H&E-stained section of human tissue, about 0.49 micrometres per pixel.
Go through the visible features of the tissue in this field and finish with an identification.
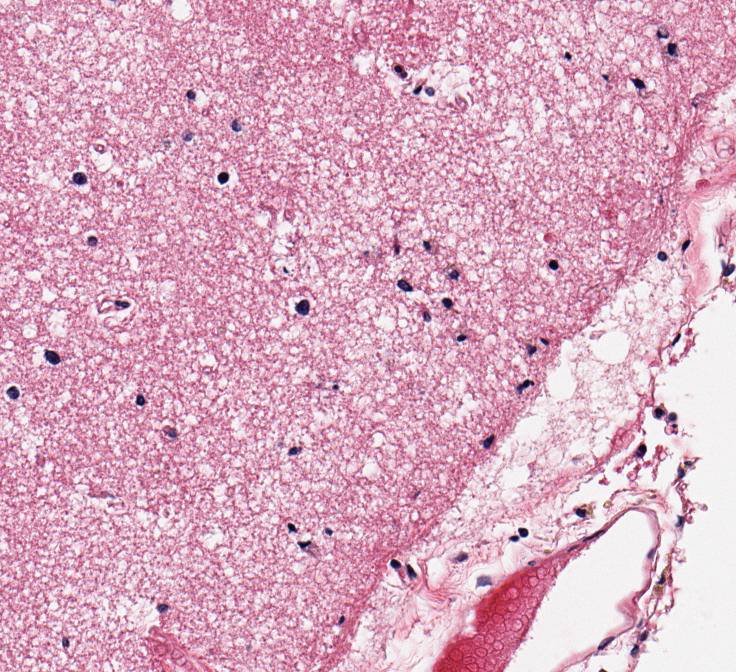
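Notice the upper left two-thirds: a finely textured pink fibrillary matrix ending at a diagonal edge toward the lower right. Small round darkly stained nuclei are sparse and fairly evenly spread; no large cells with abundant cytoplasm and large pale nuclei appear. Beyond the edge run thin wavy strands of loose tissue with flattened nuclei. This is cerebral cortex.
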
